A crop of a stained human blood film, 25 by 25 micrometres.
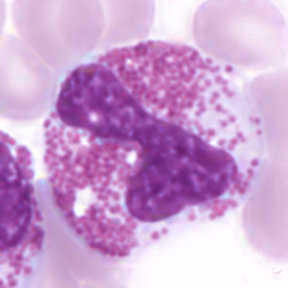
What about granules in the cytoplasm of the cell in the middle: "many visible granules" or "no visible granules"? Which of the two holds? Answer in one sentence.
This cell has a cytoplasm with many visible granules.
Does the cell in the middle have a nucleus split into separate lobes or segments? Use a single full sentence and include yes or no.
Yes, what the nucleus of this cell shows is division into separate lobes.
